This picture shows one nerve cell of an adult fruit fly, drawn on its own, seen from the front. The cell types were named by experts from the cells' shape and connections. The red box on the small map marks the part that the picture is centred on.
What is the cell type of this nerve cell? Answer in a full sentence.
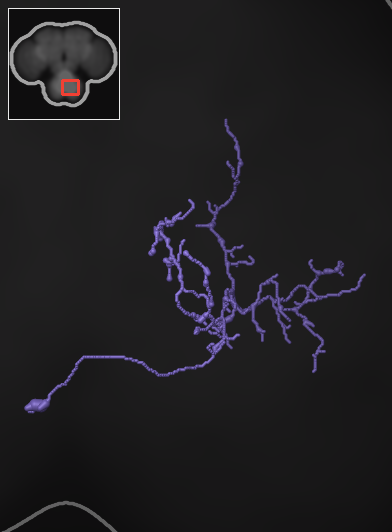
The cell type is IN14A068.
